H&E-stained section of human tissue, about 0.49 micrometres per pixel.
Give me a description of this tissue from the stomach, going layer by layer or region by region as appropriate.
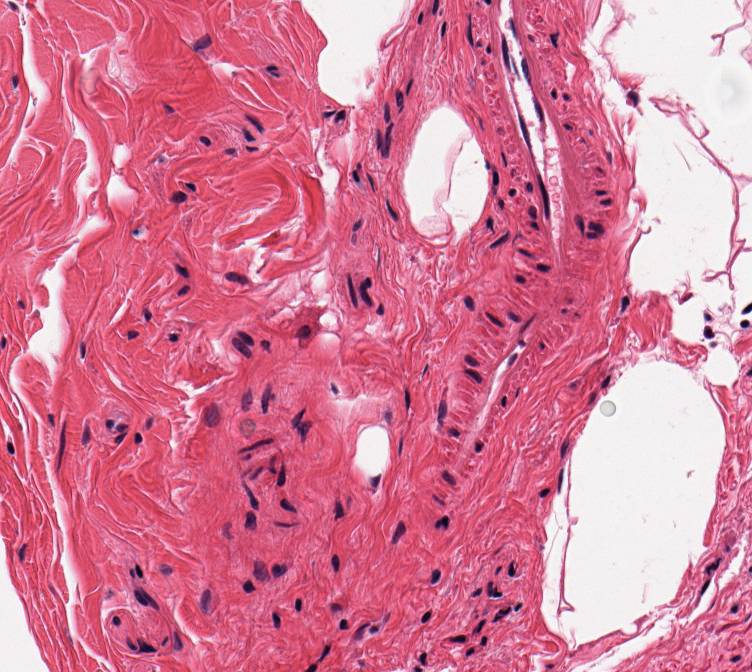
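Look first at the deeply eosinophilic collagen bundles: they are dense and take up most of the field. Follow them and you will see they are wavy and run in several different directions. Between them, sparsely, lie scattered spindle-shaped dark nuclei of fibroblasts. In the upper centre sits a small thin-walled vessel with an empty lumen.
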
